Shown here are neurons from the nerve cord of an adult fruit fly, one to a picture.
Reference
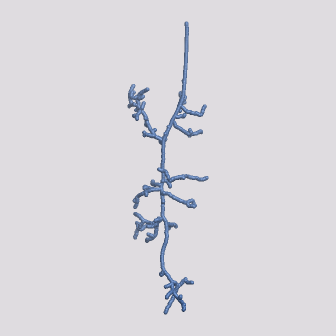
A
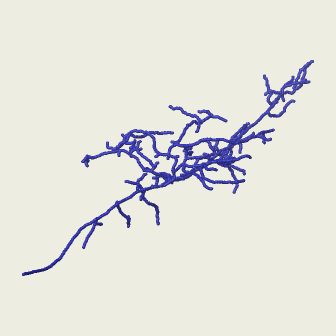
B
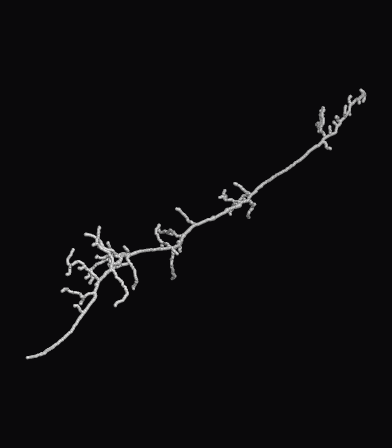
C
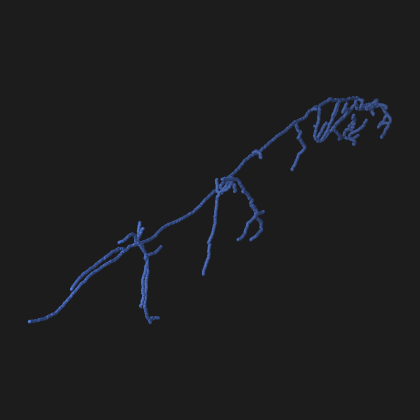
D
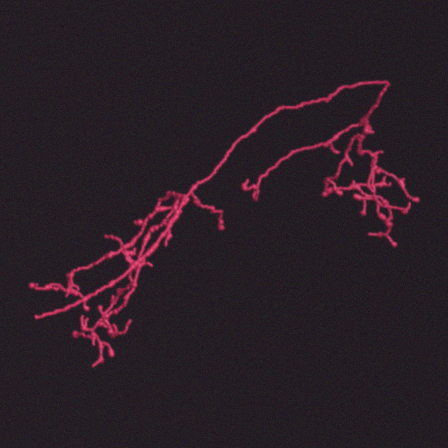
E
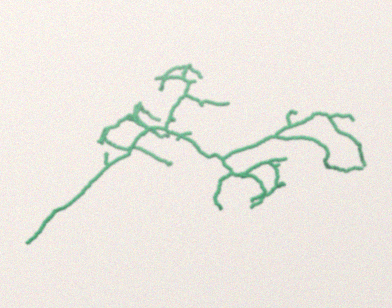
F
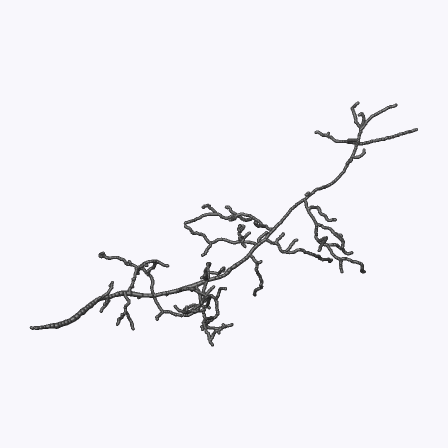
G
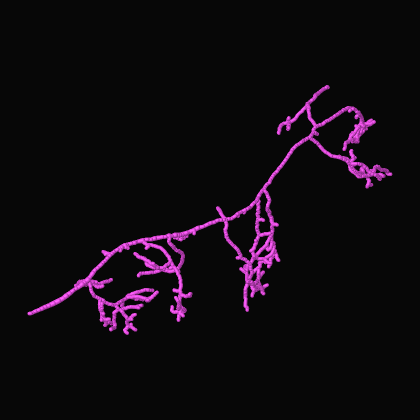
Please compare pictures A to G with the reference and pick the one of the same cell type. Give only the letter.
F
